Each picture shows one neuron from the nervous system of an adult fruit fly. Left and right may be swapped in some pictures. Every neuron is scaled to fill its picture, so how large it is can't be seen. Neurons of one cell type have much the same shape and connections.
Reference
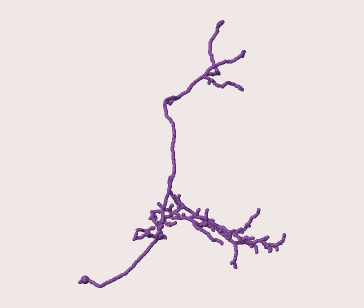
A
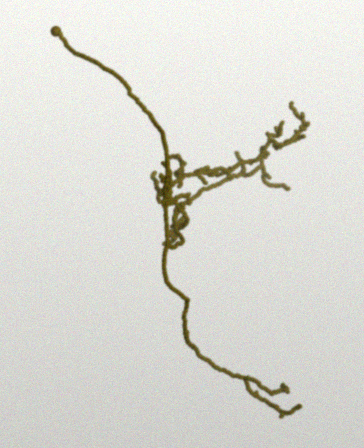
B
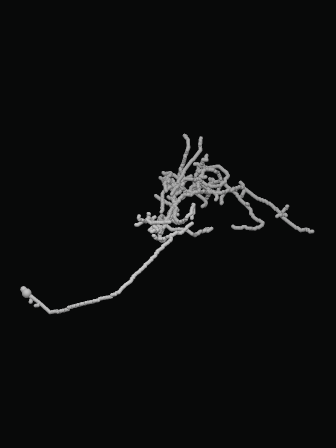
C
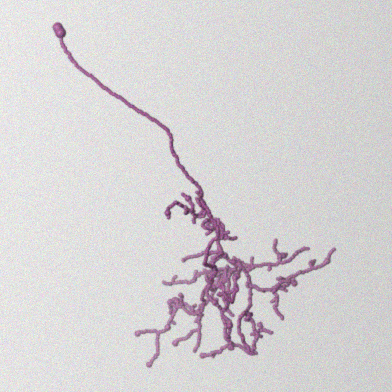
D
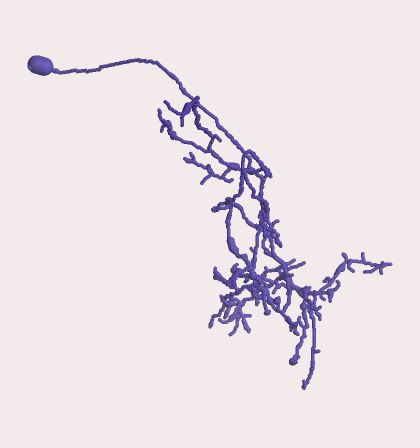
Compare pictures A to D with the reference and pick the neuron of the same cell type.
A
